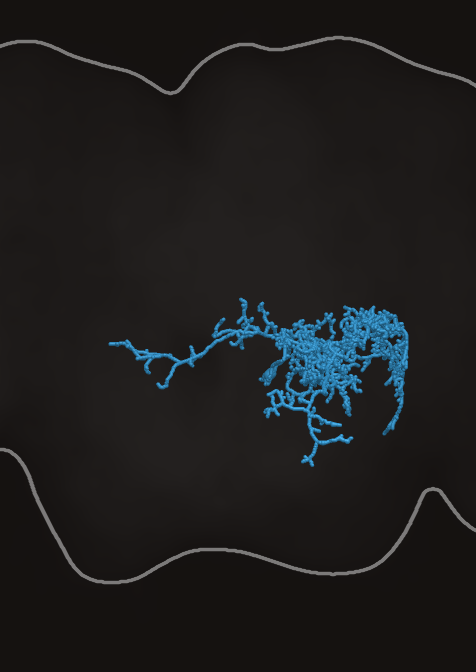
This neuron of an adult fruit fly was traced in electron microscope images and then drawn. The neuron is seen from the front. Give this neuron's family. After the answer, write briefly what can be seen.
Its family is hemilineage 03B. It is a nerve-cord intrinsic neuron. The picture shows dozens of branch ends. In this view it is wider than it is tall.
